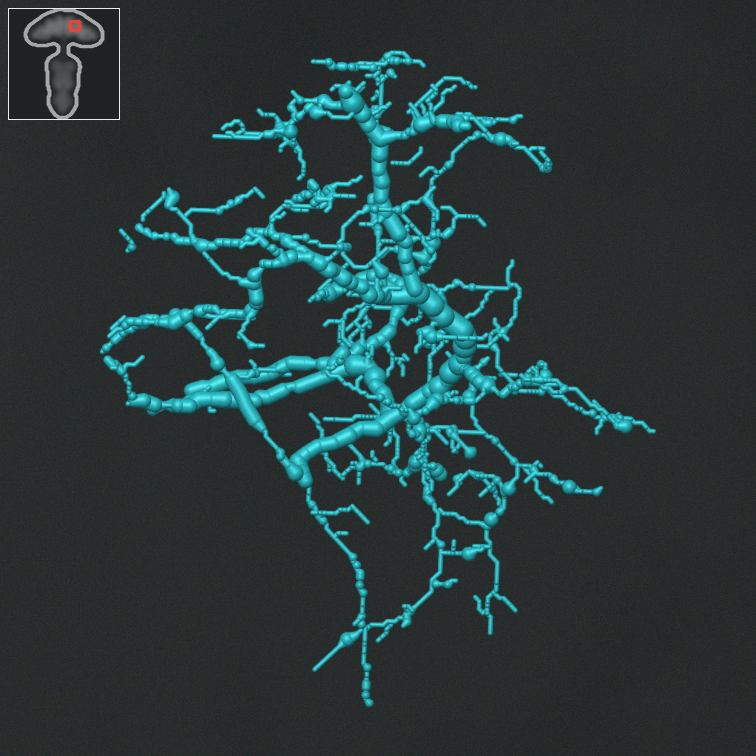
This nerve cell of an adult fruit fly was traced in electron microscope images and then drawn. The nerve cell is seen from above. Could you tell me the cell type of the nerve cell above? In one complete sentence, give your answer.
The cell type name SIP126m_a applies to this nerve cell.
